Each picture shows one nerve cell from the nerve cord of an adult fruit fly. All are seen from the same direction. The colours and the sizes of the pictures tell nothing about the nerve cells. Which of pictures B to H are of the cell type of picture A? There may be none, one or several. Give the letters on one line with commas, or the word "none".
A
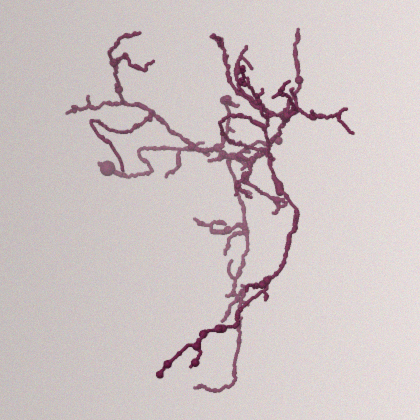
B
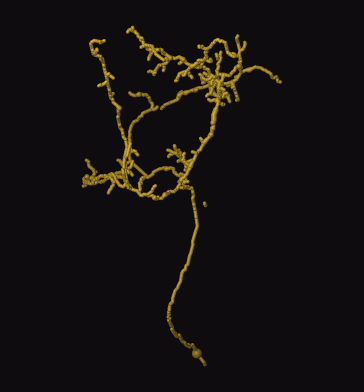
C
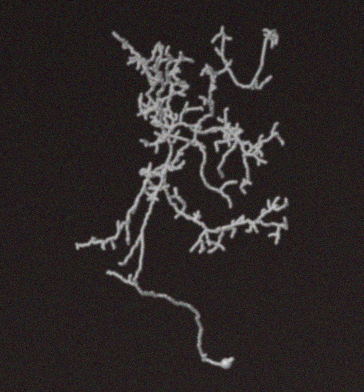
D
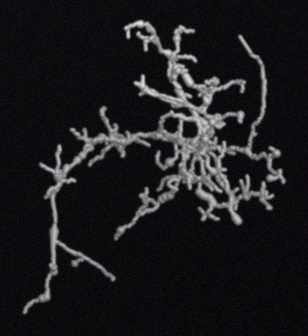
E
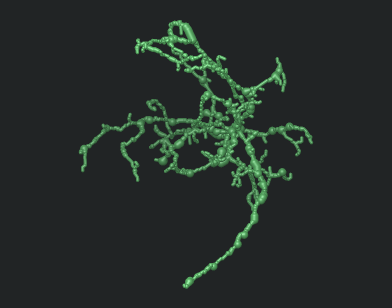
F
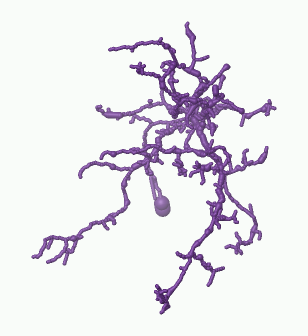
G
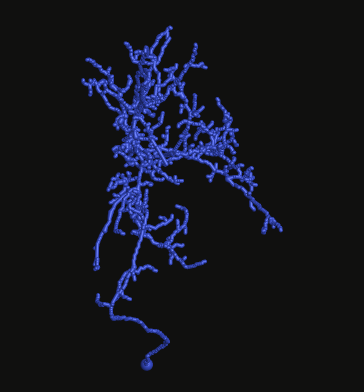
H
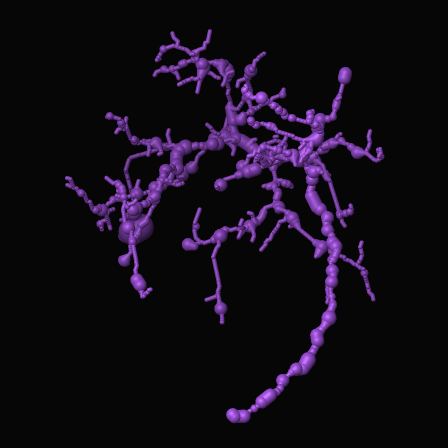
D, E, F, H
